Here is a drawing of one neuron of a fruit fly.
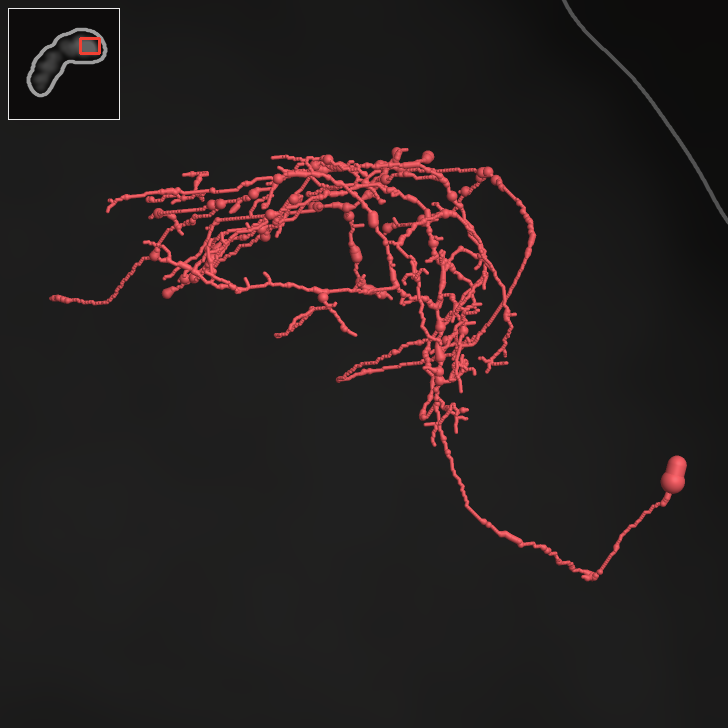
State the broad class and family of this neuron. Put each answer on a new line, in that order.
central-brain intrinsic neuron
hemilineage SMPad3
